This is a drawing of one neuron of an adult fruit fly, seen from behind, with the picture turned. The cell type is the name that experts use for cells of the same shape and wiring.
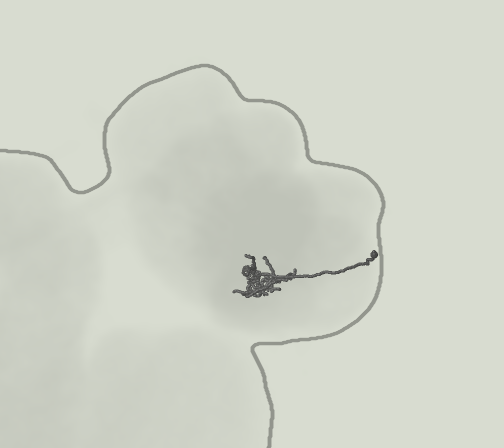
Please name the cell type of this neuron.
IN16B089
